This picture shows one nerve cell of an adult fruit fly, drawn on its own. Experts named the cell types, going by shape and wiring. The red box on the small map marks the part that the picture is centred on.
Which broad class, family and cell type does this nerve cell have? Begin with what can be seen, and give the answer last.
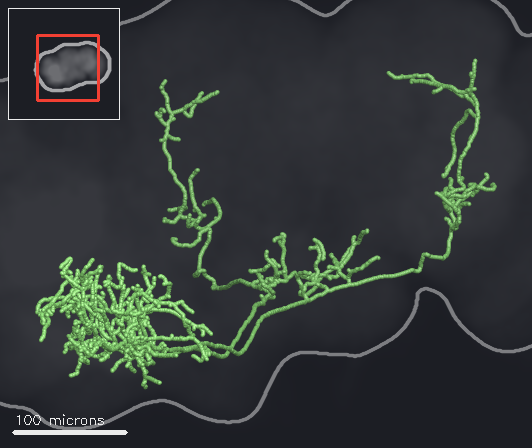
From left to right in the picture it spans about 400 microns. Dozens of branch ends can be seen. This is an ascending neuron. Its family is hemilineage 01A. It is of cell type AN01A033.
